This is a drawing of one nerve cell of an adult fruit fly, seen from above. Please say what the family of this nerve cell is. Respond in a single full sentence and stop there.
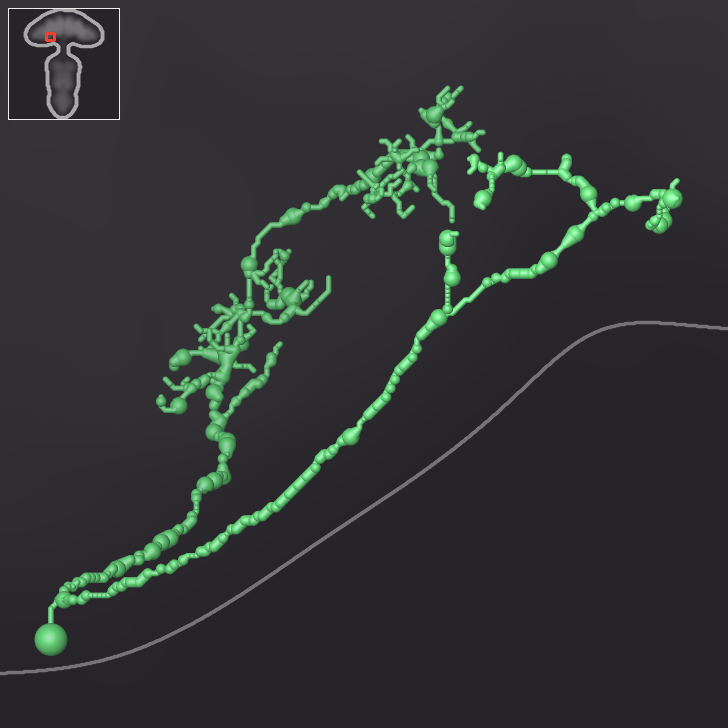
This nerve cell is grouped into family LLPC.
